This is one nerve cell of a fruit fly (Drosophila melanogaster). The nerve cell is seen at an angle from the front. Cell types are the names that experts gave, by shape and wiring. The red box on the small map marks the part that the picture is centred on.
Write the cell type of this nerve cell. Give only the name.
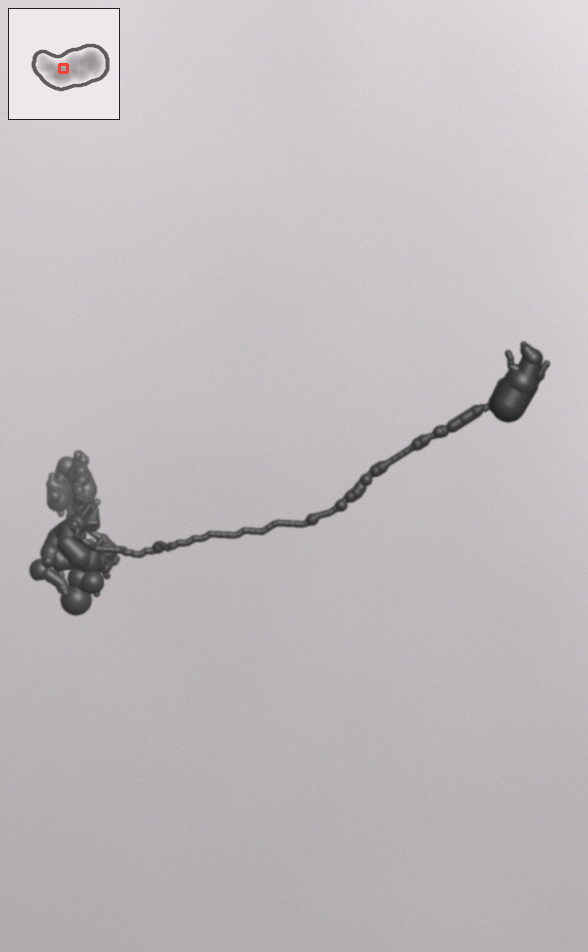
Mi1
